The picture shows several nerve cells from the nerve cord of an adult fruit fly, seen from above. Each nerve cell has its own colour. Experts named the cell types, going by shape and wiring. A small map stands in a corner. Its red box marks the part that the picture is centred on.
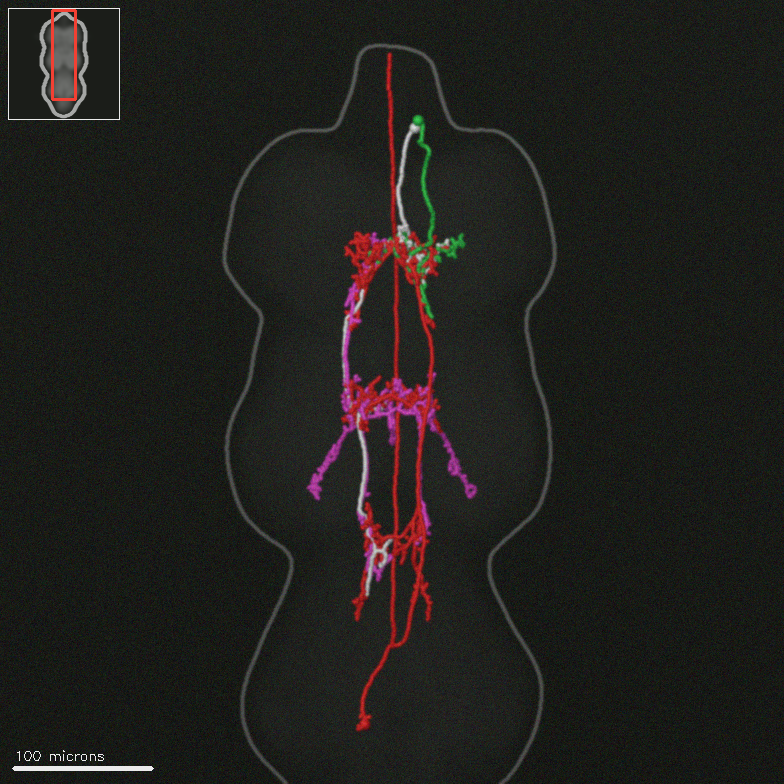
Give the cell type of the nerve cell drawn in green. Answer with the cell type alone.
IN09A091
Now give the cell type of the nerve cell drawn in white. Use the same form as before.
IN10B028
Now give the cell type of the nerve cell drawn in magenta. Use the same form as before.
IN00A026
